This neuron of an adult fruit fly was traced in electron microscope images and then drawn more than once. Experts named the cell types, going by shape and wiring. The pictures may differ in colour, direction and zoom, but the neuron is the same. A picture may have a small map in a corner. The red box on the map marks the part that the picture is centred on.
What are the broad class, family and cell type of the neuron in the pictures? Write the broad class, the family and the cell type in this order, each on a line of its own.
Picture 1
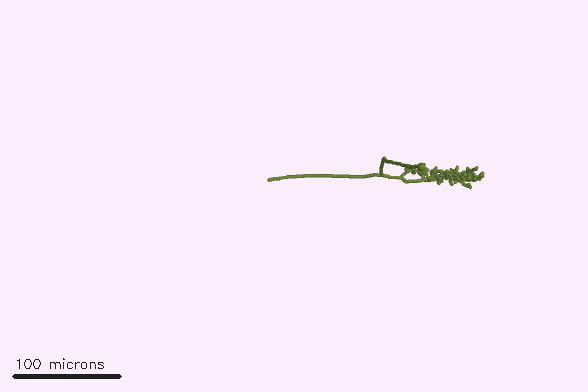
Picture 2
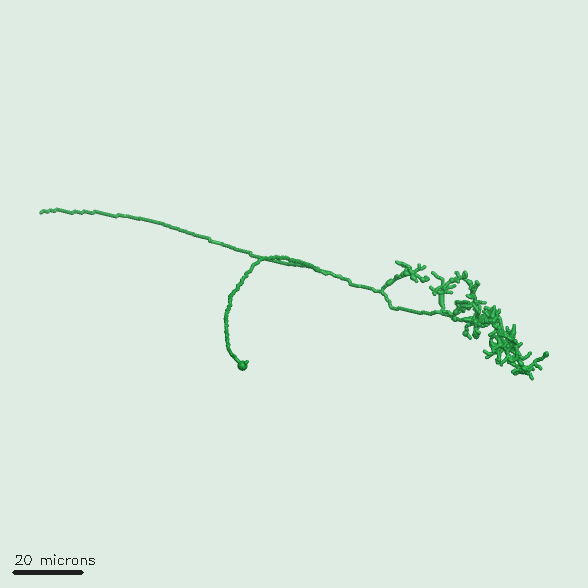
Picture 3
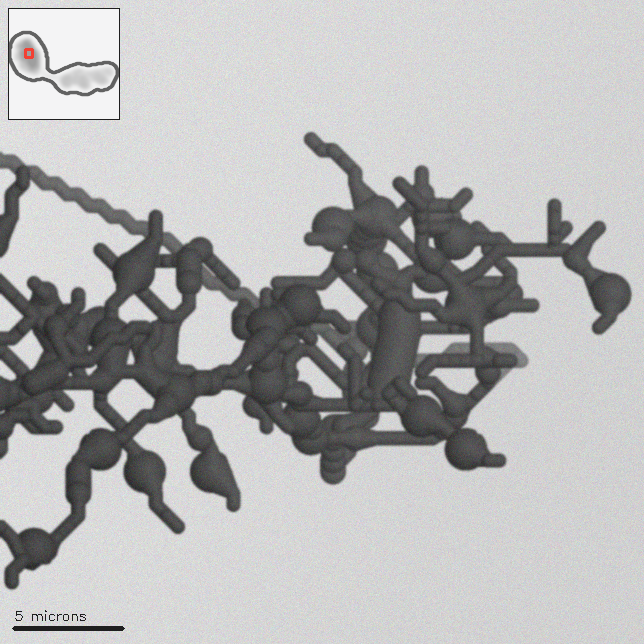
central-brain intrinsic neuron
hemilineage VLPa2
CB0744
